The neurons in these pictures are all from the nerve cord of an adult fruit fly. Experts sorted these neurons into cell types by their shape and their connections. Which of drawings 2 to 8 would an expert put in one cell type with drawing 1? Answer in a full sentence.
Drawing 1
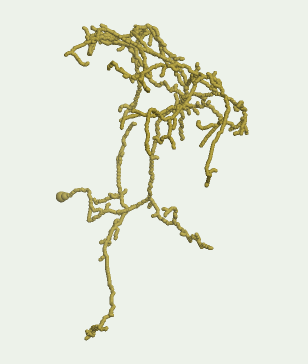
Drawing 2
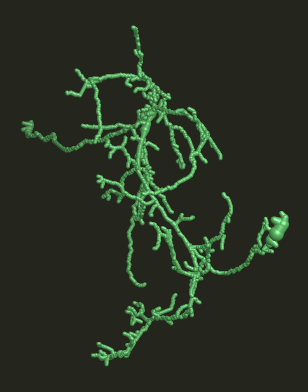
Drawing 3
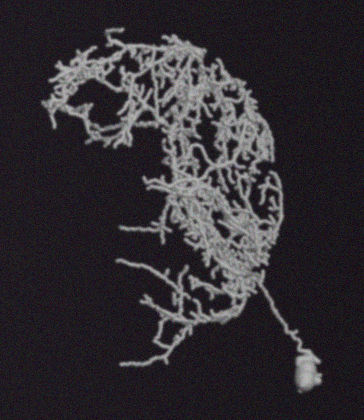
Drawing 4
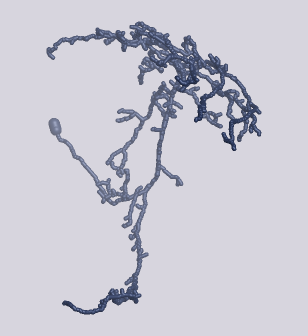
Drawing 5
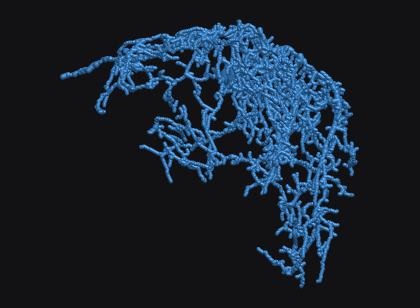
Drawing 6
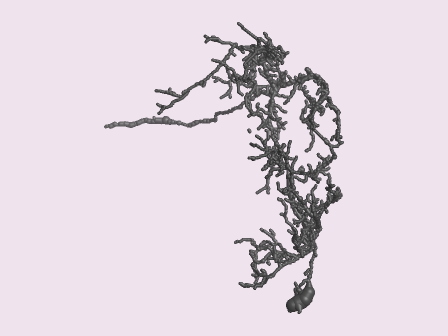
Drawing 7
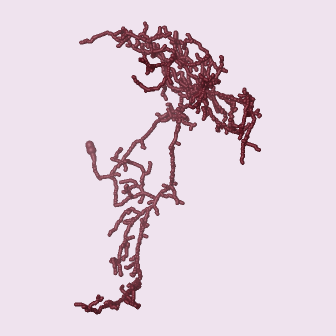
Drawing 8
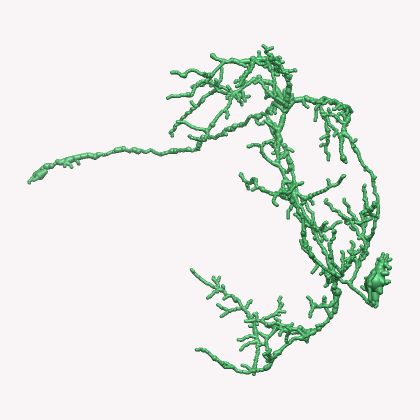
Drawing 4 and drawing 7 are of the same cell type.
